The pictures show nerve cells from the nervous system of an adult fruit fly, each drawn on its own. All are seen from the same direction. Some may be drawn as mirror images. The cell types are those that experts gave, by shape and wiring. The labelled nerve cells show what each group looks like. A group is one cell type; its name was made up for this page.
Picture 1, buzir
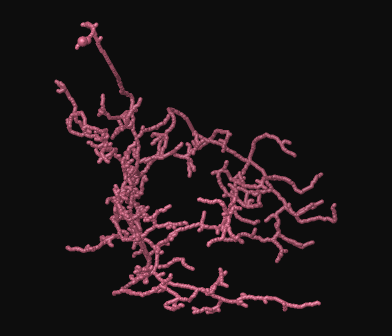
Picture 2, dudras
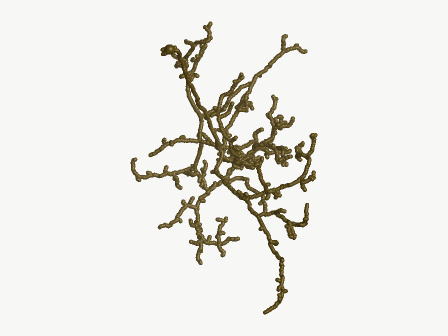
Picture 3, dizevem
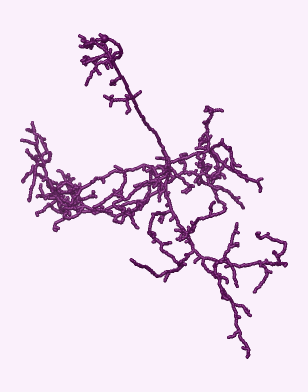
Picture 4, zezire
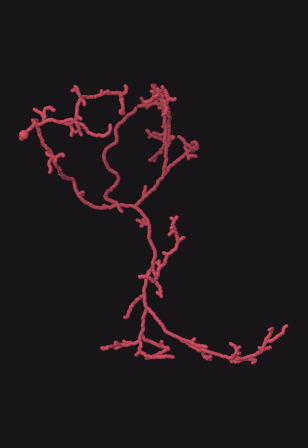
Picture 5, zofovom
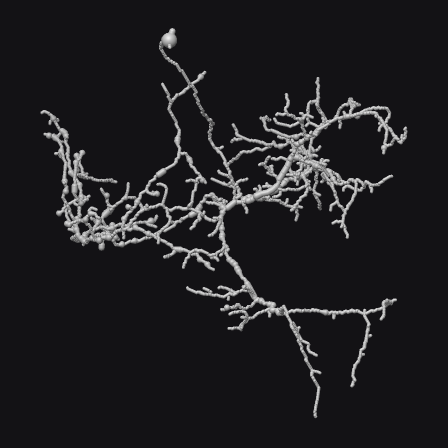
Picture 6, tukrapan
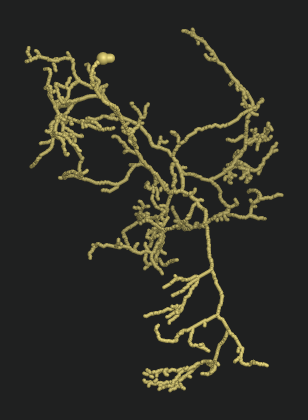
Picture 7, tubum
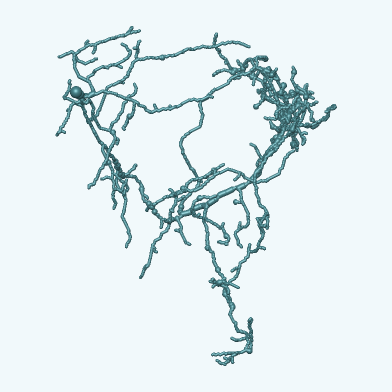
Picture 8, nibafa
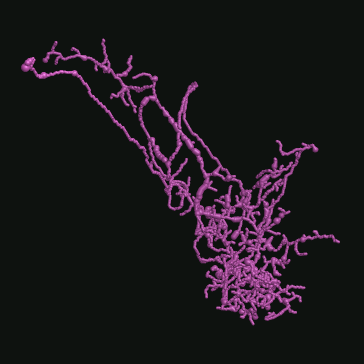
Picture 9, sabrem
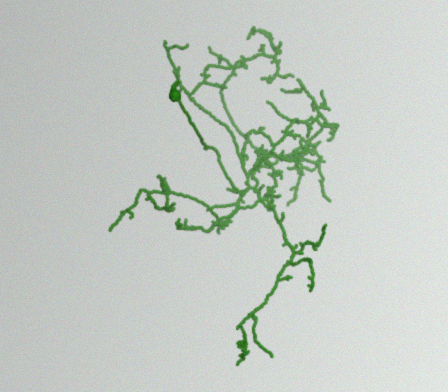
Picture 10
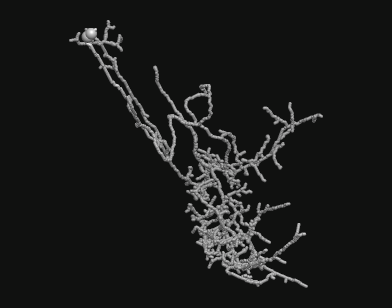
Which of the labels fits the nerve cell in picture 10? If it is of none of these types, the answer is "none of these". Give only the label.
nibafa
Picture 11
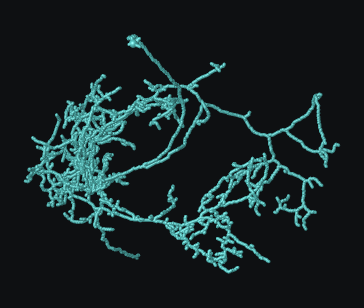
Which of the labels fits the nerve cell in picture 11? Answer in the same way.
none of these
